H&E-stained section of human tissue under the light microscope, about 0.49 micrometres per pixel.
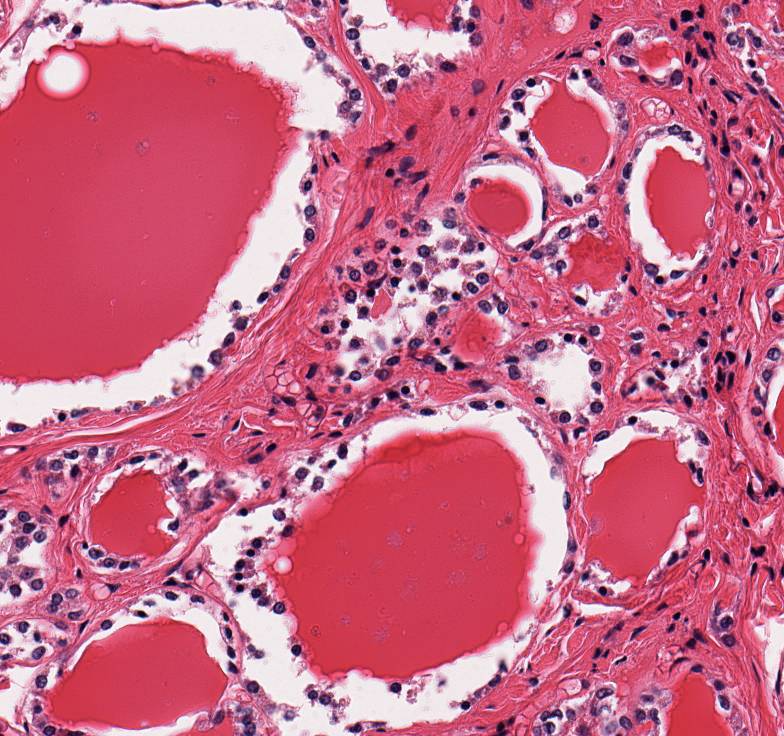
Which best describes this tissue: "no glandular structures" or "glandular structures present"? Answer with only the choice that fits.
Glandular structures present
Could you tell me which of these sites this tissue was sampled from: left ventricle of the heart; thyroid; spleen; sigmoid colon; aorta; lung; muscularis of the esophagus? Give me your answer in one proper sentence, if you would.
This material was sampled from the thyroid.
